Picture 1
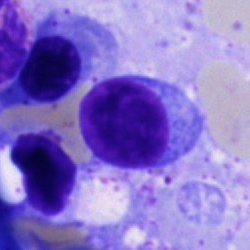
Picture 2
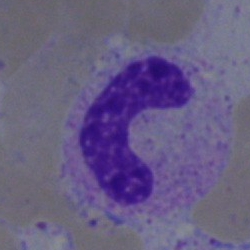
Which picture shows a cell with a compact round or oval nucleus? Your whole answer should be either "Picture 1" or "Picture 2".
Picture 1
